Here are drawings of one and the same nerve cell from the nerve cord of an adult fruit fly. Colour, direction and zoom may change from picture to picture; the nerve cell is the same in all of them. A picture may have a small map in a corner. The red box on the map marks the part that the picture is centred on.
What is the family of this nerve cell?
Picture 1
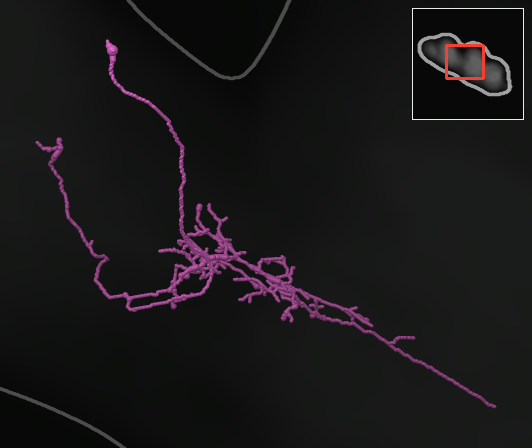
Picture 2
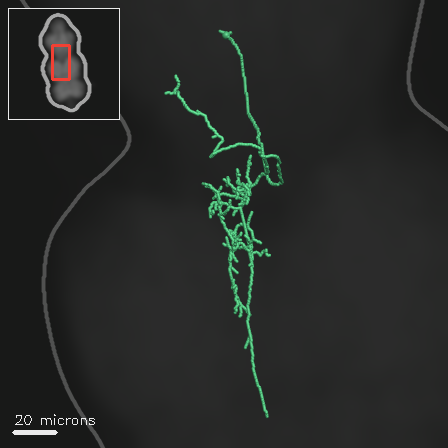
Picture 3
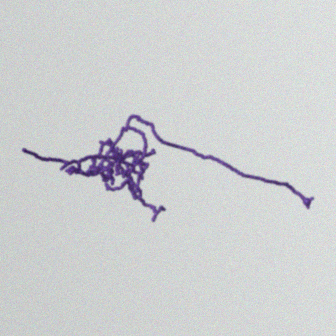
hemilineage 02A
